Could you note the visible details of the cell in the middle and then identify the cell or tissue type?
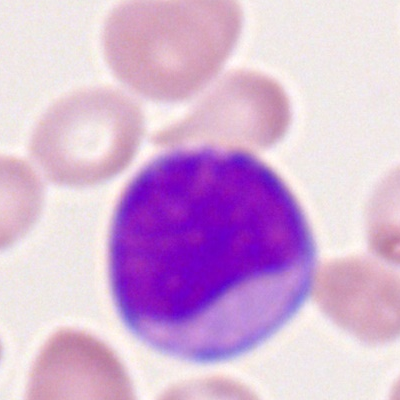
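Most of the cell occupied by nucleus. Several small pale spots scattered through it. Cytoplasm without granules. No vacuoles seen either. Cell is a myeloblast.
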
